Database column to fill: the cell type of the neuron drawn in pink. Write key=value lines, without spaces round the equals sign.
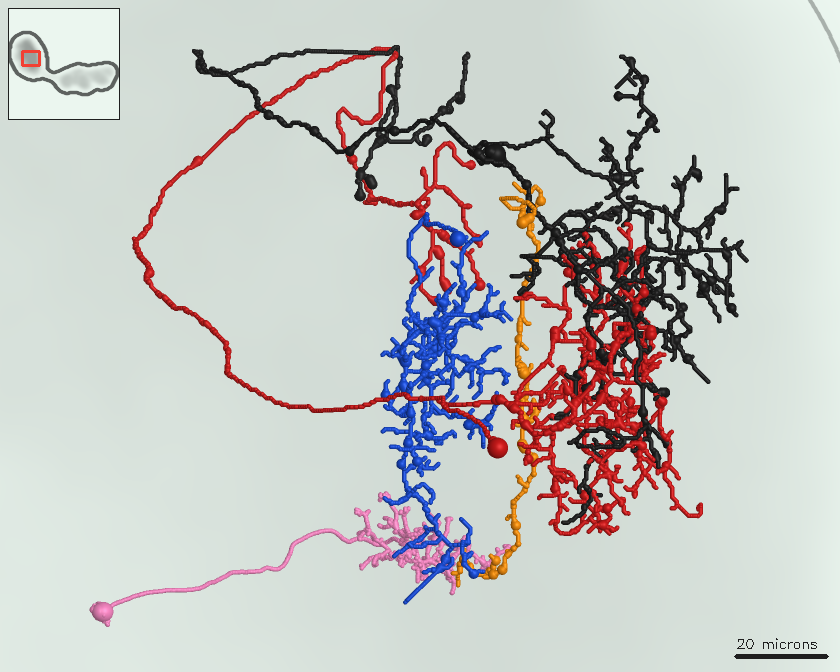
cell_type=Dm15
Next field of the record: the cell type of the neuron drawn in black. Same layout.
cell_type=MeLo1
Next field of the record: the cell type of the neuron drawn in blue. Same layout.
cell_type=Dm16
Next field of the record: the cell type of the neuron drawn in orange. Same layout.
cell_type=Dm3c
